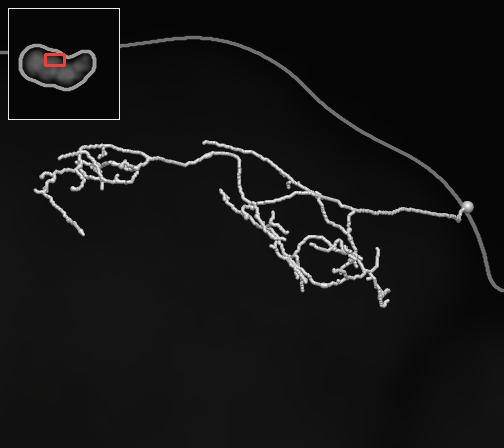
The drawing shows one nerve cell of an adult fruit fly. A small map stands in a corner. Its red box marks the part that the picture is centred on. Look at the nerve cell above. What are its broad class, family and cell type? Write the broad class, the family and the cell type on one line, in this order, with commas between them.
central-brain intrinsic neuron, hemilineage LHp3, ATL019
